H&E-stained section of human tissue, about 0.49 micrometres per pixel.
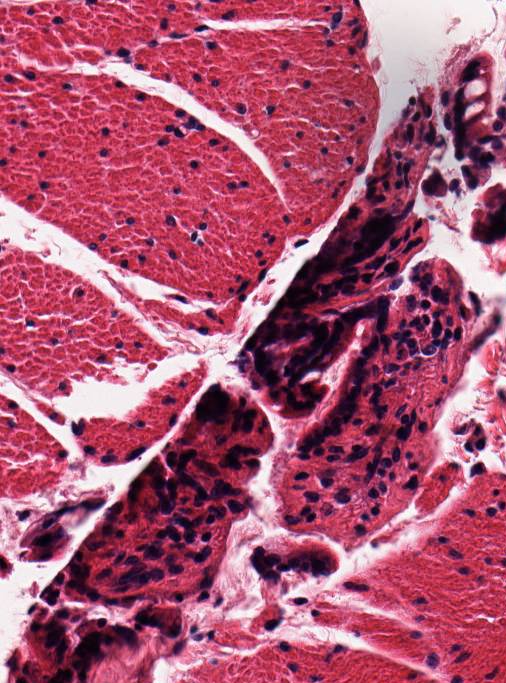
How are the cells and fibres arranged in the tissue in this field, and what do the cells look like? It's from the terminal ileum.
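Shape comes first: cut across, the muscle fibres are polygonal and closely packed. Grouping next: they form fascicles separated by thin pale connective tissue septa. Fat cells, finally, are absent from the field.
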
